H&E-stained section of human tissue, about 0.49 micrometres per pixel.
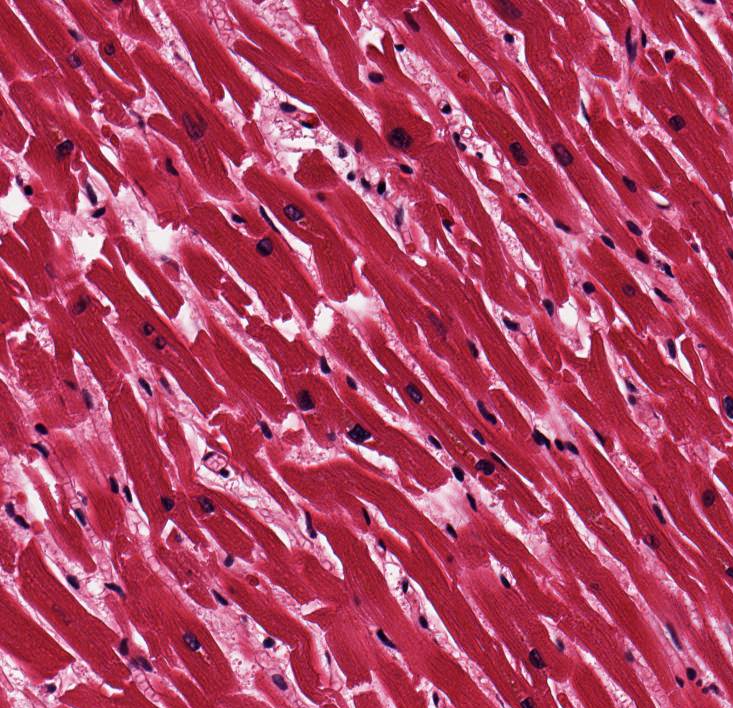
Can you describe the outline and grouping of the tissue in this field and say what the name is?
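Parallel muscle fibres slope across the field from upper left to lower right. Some branch and join neighbouring fibres. Their cytoplasm stains deep red. The narrow spaces between fibres hold pale loose stroma with small dark elongated nuclei. It is the left ventricle of the heart.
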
